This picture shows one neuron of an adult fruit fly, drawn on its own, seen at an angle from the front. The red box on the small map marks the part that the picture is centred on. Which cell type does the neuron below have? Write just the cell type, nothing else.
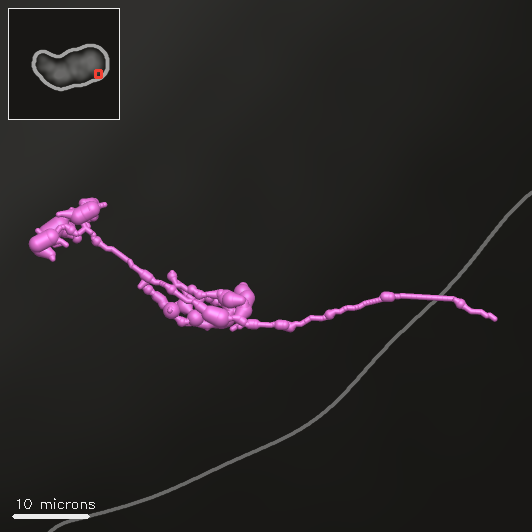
L5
